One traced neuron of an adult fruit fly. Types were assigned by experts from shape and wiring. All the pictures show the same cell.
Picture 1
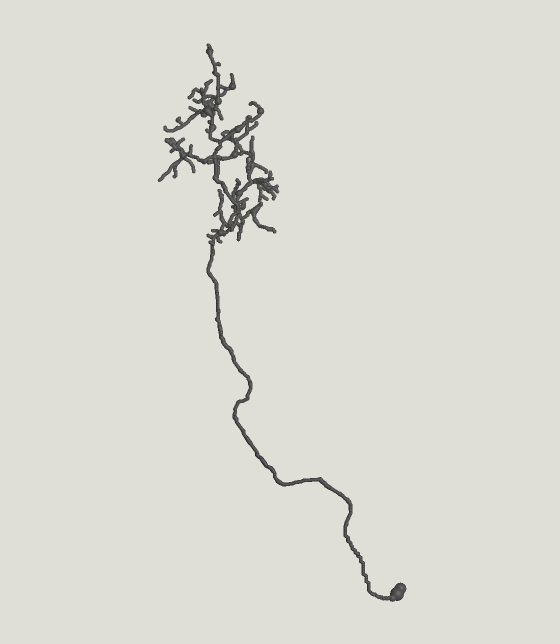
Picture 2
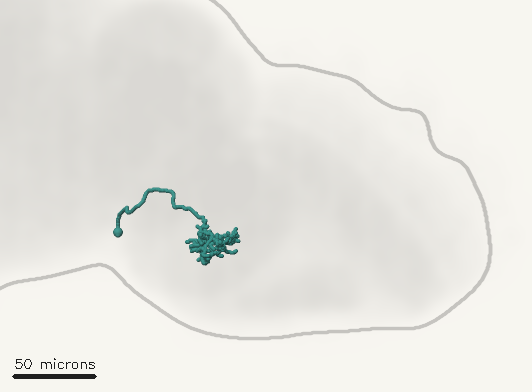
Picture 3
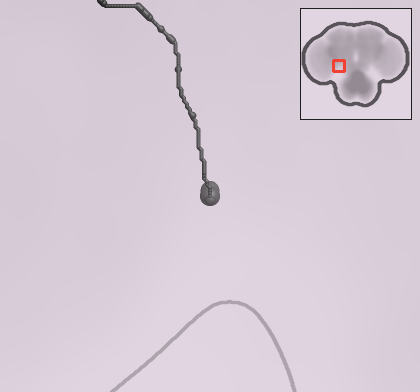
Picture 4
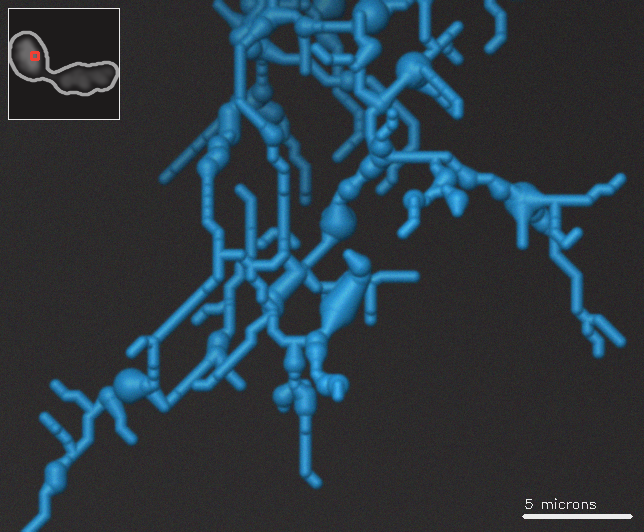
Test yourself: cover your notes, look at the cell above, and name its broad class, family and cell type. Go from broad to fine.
optic-lobe intrinsic neuron; Li; Li27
